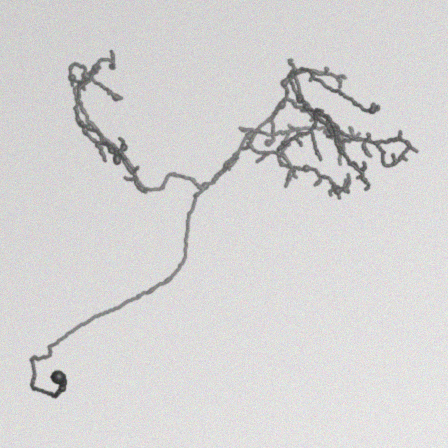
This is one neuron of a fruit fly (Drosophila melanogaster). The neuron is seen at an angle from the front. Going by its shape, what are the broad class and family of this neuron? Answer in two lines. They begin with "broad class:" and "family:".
broad class: central-brain intrinsic neuron
family: hemilineage AOTUv2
